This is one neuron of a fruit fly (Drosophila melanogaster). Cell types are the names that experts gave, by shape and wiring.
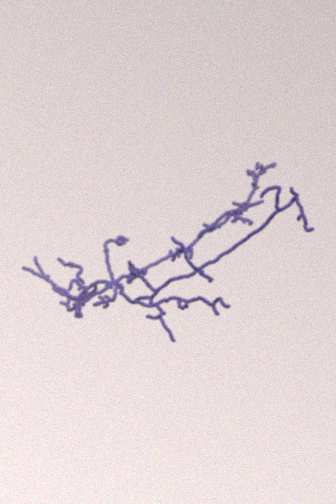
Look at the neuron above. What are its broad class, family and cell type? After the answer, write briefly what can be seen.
Its broad class is nerve-cord intrinsic neuron. The family is hemilineage 12A. It is of cell type IN12A036. As drawn here it is wider than it is tall.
